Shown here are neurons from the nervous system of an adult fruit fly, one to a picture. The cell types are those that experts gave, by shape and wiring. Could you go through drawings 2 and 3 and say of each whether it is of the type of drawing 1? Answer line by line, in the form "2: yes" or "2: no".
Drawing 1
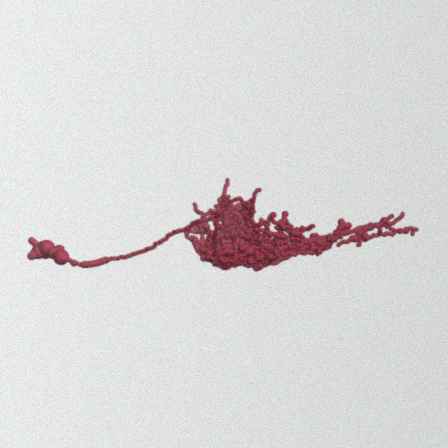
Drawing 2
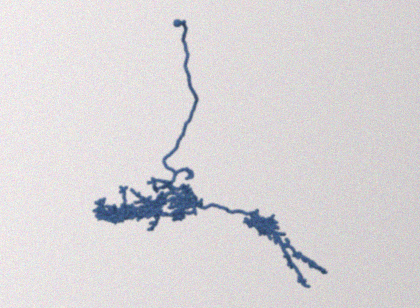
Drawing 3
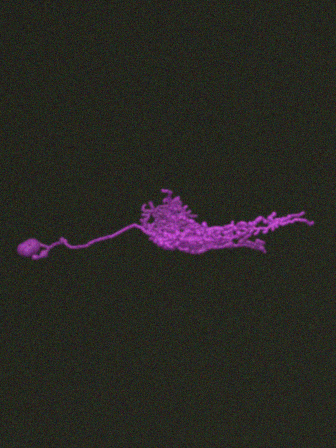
2: no
3: yes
